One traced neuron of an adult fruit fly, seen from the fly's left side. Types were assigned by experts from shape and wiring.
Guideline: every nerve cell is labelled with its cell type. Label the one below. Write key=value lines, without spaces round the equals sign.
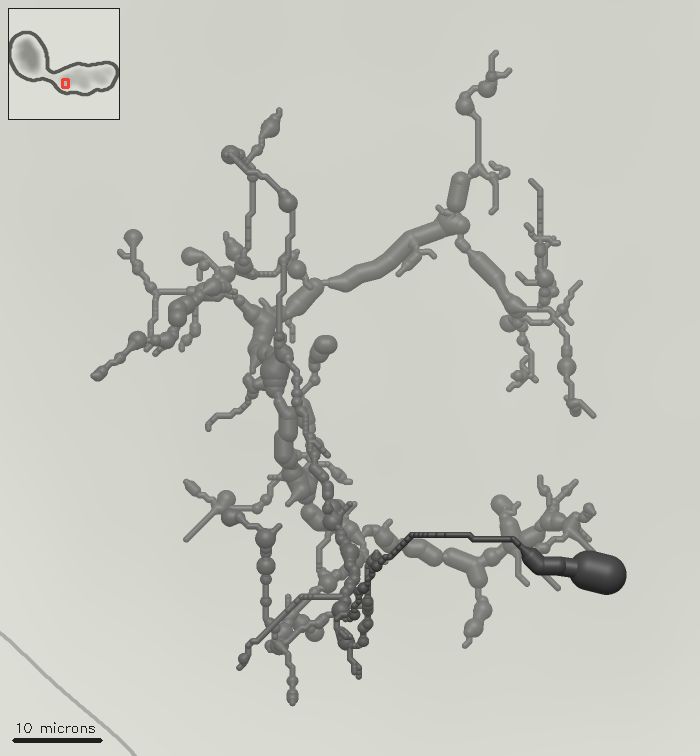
cell_type=IN13B074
